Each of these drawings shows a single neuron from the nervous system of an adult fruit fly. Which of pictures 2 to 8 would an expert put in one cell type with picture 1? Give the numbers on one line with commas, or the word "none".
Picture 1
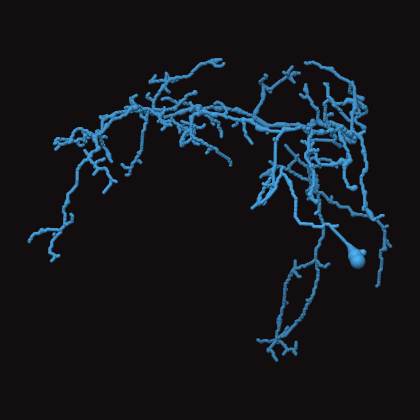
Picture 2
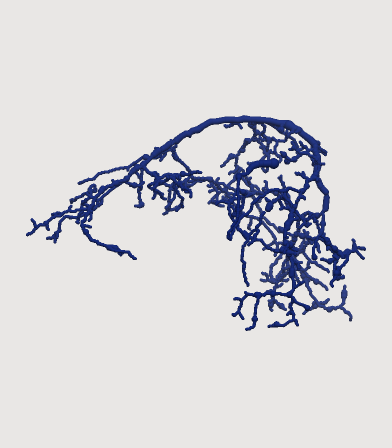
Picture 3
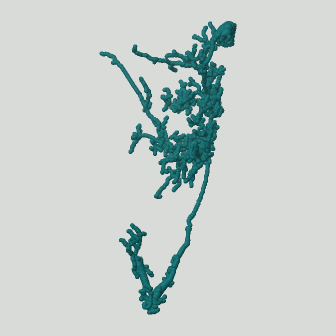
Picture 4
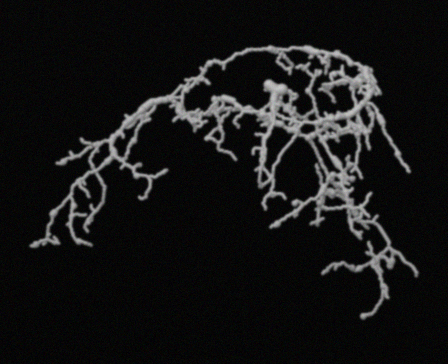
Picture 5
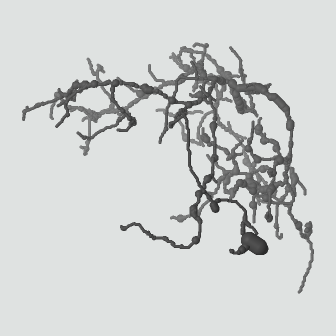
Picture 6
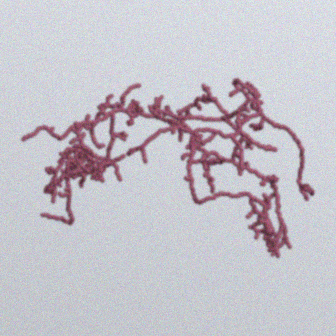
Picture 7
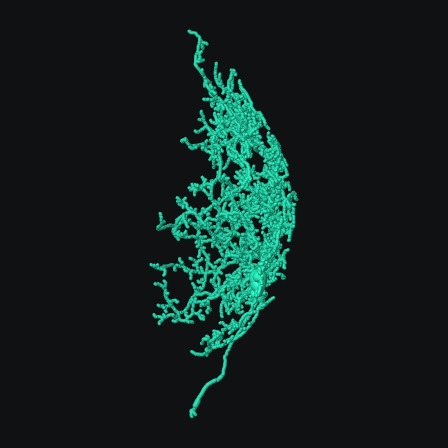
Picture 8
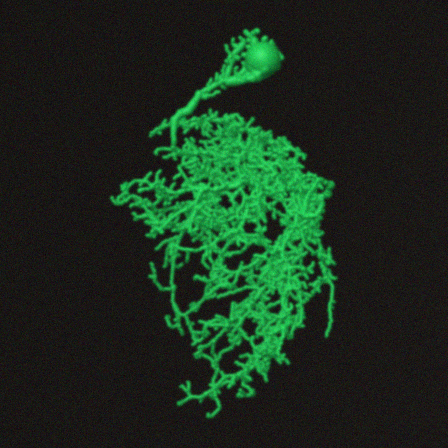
2, 4, 6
